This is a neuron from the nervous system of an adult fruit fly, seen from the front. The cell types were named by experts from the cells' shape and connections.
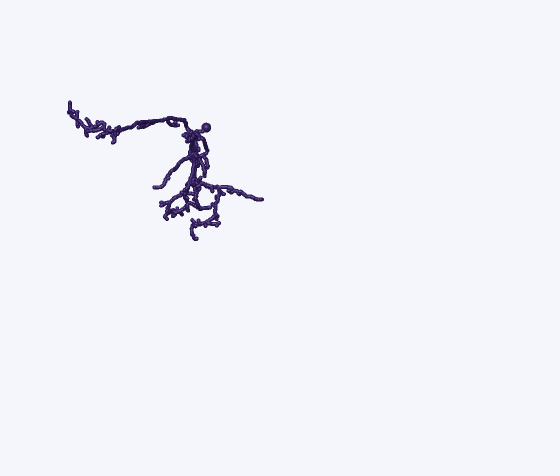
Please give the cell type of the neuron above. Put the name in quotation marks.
"CB2319"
